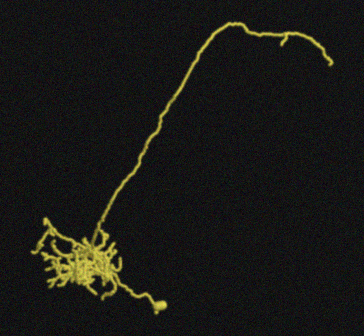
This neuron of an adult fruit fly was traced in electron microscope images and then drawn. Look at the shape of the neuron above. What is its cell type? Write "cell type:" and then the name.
cell type: M_lPNm11D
